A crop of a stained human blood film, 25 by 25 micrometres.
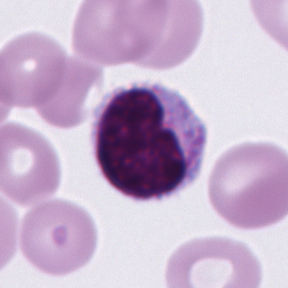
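Large granular lymphocyte, centre of field. Outline roughly round. Nucleus notched on its right side, kidney-like in shape. Pale lilac cytoplasm widest on the right, beside the notch. No vacuoles seen.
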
